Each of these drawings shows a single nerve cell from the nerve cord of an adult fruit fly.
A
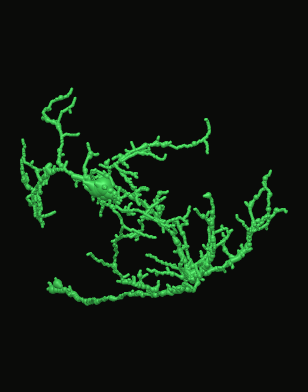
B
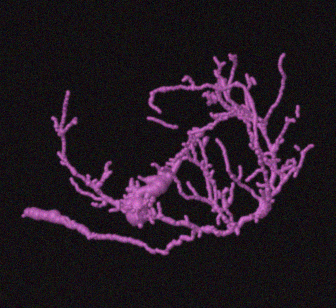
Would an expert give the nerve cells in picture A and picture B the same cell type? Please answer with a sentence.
They are of different cell types.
